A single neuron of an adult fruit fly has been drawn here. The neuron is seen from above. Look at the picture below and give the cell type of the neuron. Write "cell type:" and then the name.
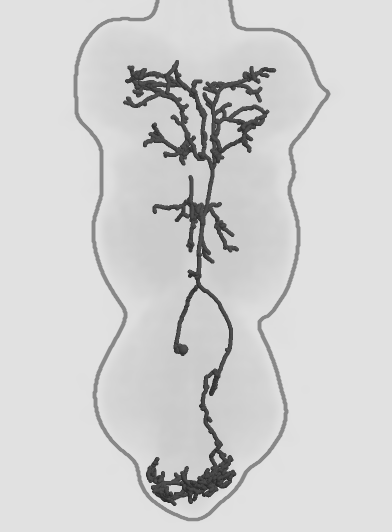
cell type: IN10B010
